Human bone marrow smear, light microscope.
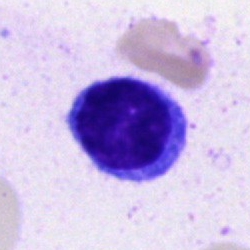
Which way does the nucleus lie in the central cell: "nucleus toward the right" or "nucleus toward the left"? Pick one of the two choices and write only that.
Nucleus toward the left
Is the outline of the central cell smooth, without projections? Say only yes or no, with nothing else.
Yes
